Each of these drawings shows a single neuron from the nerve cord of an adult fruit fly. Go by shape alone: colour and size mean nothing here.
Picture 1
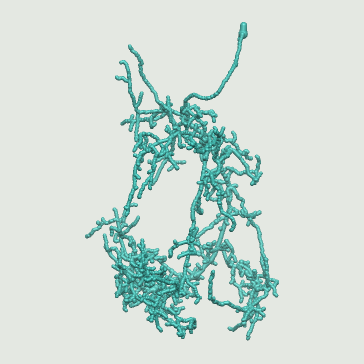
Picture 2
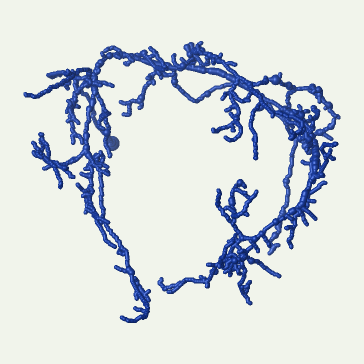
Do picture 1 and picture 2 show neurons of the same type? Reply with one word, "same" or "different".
different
